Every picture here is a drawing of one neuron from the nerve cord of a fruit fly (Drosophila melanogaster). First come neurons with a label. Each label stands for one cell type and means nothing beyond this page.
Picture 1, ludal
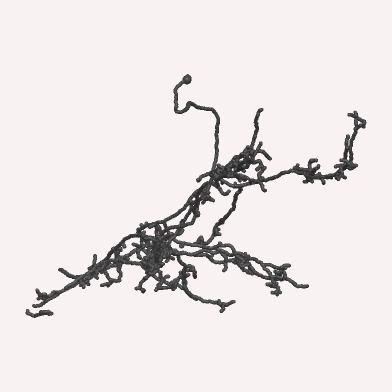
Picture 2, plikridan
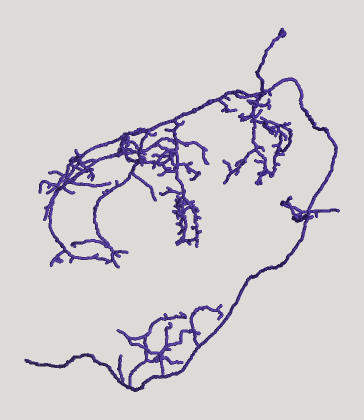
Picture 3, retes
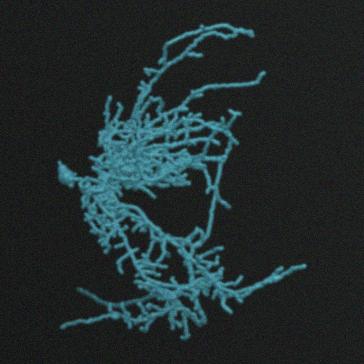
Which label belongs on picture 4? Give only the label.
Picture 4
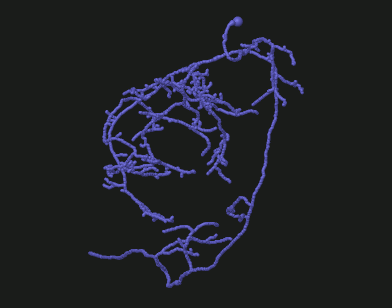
plikridan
